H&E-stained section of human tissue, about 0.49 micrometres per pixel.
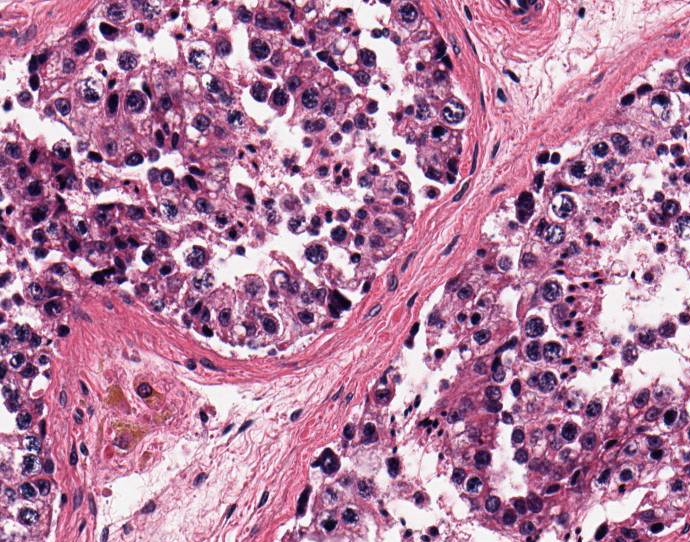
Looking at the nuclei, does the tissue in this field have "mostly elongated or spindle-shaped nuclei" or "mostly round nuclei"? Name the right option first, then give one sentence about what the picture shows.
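Mostly round nuclei. Many cells within the compartments are large, with round vesicular nuclei and conspicuous nucleoli.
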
